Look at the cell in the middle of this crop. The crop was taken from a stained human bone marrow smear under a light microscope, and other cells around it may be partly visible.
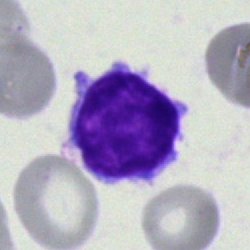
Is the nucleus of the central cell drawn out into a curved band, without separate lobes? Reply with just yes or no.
No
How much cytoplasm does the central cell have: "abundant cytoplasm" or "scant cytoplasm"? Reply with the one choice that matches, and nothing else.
Scant cytoplasm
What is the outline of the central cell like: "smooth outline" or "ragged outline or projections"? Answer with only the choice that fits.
Ragged outline or projections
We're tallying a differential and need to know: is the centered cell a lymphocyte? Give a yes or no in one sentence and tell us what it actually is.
Yes, the cell lying in the middle is a lymphocyte.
